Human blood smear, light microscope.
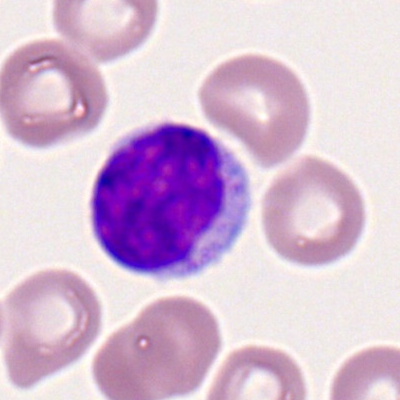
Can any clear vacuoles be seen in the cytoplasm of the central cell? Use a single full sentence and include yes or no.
No, the cytoplasm of the cell is free of vacuoles.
